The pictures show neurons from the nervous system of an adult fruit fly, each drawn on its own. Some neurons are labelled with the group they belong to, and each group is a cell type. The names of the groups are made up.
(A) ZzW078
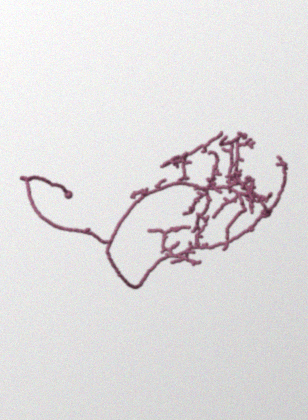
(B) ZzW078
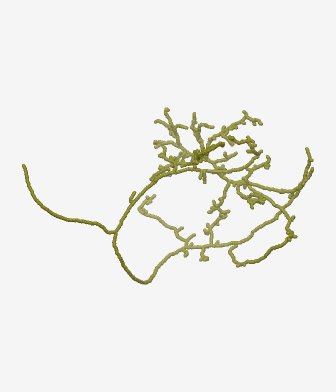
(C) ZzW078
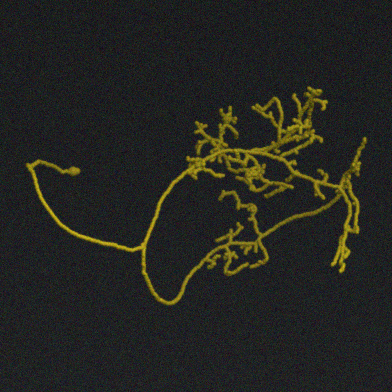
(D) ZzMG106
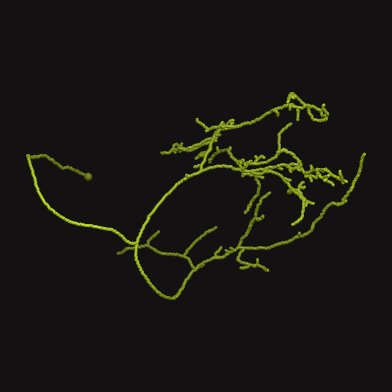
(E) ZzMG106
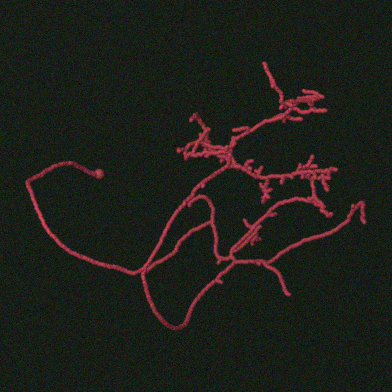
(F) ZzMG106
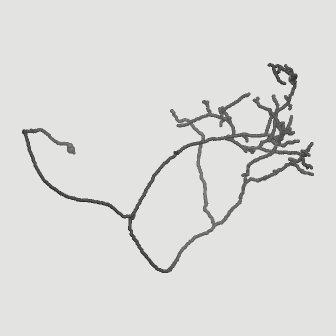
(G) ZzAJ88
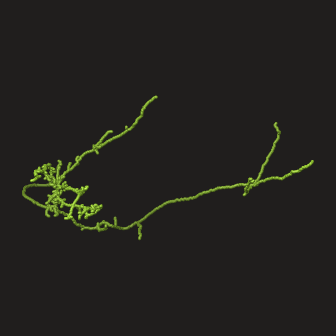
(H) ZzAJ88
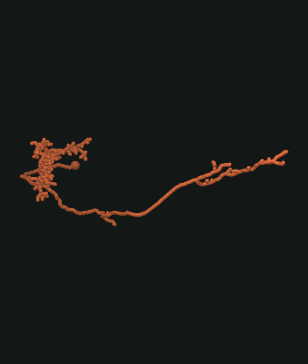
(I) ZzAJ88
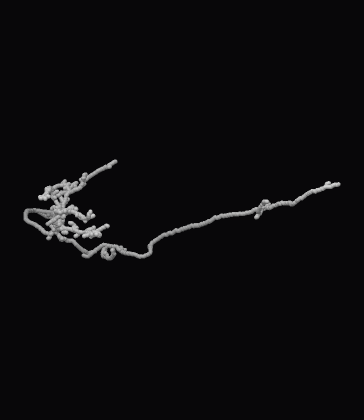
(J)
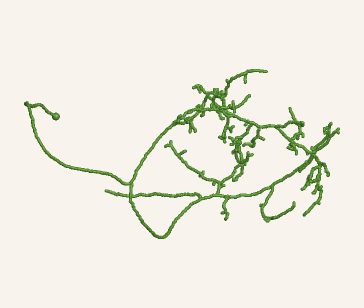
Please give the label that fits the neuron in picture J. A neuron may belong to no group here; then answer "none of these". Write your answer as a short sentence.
It belongs to ZzW078.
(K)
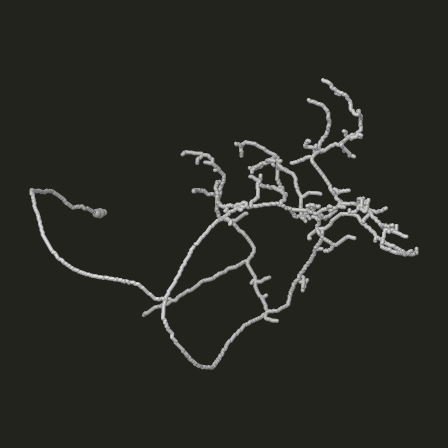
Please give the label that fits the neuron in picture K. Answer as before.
It belongs to ZzMG106.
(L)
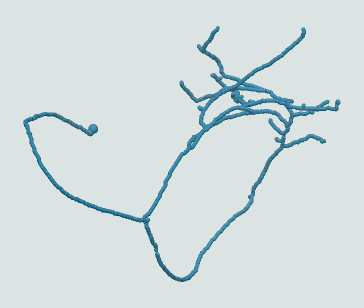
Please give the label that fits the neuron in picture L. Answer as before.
It belongs to ZzMG106.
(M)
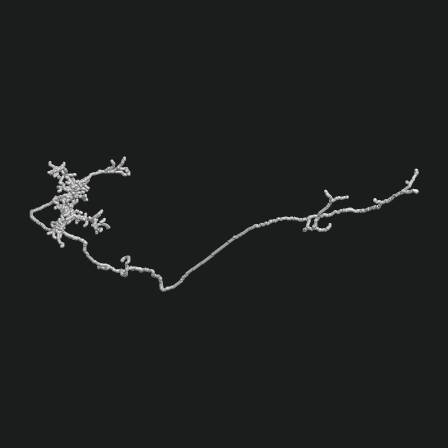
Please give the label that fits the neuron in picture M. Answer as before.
It belongs to ZzAJ88.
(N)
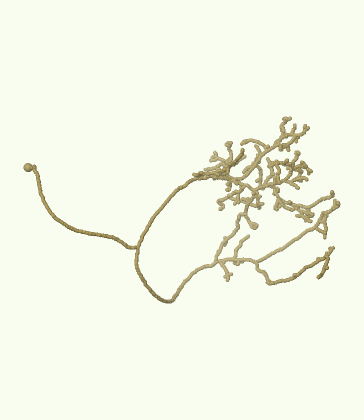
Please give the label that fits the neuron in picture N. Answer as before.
It belongs to ZzW078.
